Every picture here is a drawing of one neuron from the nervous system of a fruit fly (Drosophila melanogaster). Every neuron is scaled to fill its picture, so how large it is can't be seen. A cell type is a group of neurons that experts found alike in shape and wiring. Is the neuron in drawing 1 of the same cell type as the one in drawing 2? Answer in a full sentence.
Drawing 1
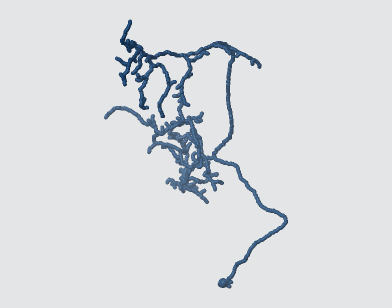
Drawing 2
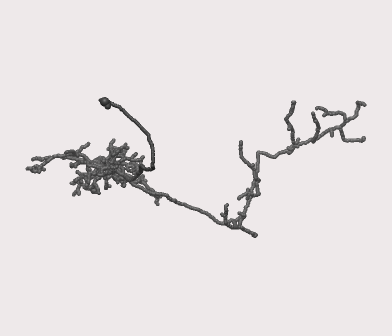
They are of the same cell type.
